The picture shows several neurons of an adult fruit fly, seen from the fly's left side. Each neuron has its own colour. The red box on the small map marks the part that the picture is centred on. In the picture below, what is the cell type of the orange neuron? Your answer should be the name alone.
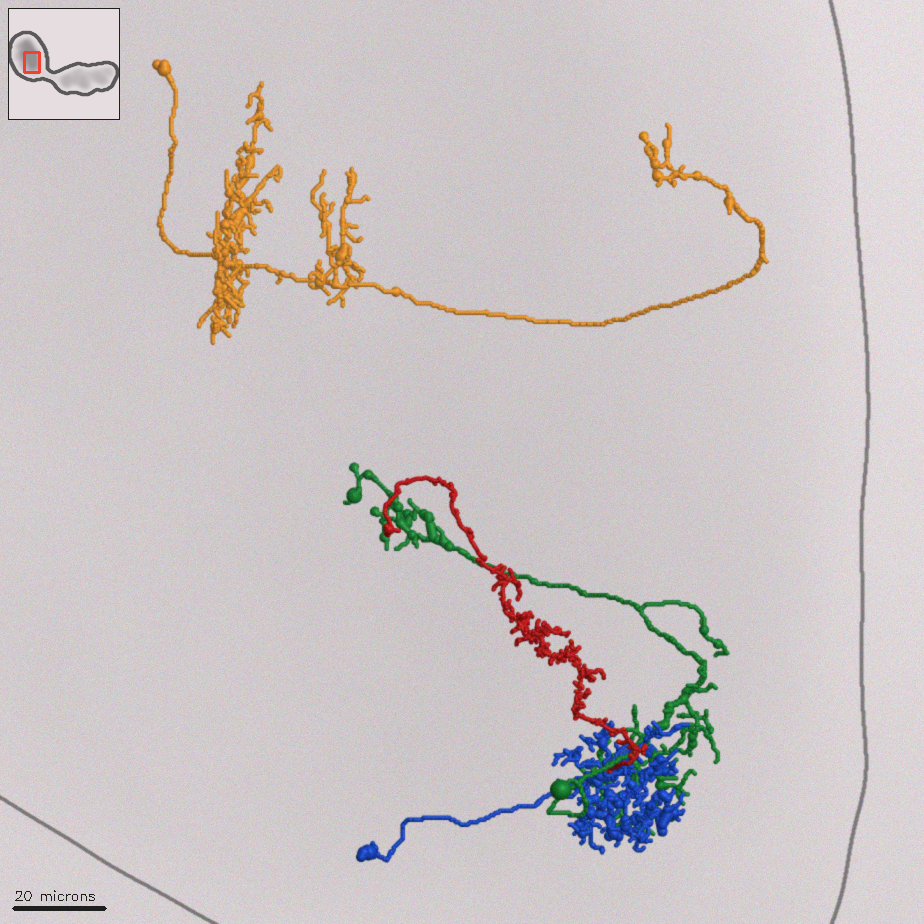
Tm16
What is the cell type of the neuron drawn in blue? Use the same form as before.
Dm12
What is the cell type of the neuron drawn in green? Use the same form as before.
TmY13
